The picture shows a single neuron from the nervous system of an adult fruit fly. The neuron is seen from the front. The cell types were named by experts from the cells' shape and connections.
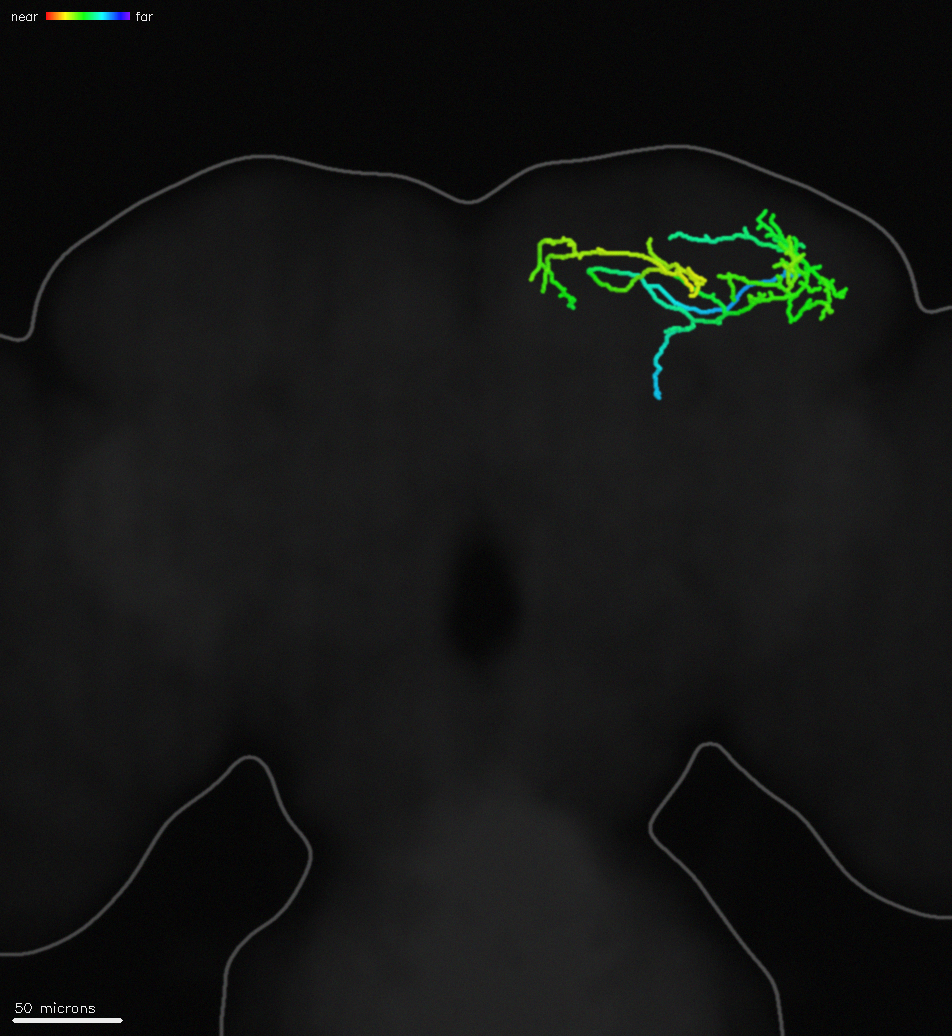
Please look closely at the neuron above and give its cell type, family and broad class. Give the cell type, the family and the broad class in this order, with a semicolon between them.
SLP356; hemilineage DL1_dorsal; central-brain intrinsic neuron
